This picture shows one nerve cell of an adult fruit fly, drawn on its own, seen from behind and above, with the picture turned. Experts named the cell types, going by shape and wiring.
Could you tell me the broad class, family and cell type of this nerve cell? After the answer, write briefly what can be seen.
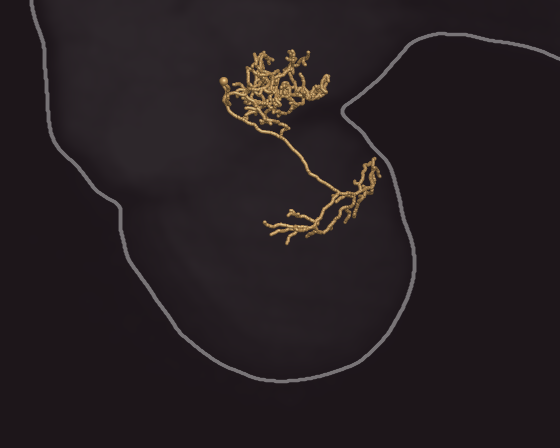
Its broad class is visual centrifugal neuron. The family is hemilineage VLPp&l1_posterior. It is of cell type LPT114. It is in the brain and does not reach the nerve cord. The cell body is at the top of the picture.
